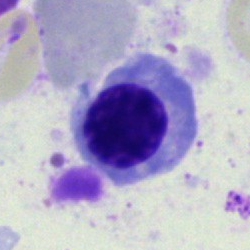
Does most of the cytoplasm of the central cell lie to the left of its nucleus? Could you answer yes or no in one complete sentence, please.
No, what lies toward the left is the nucleus of the cell.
